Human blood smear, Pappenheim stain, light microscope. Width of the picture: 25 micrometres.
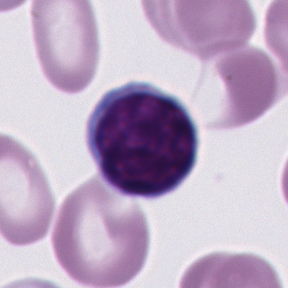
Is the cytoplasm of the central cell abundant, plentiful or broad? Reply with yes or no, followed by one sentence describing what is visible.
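No. The cytoplasm is a thin rim, best seen on the left side of the cell.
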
